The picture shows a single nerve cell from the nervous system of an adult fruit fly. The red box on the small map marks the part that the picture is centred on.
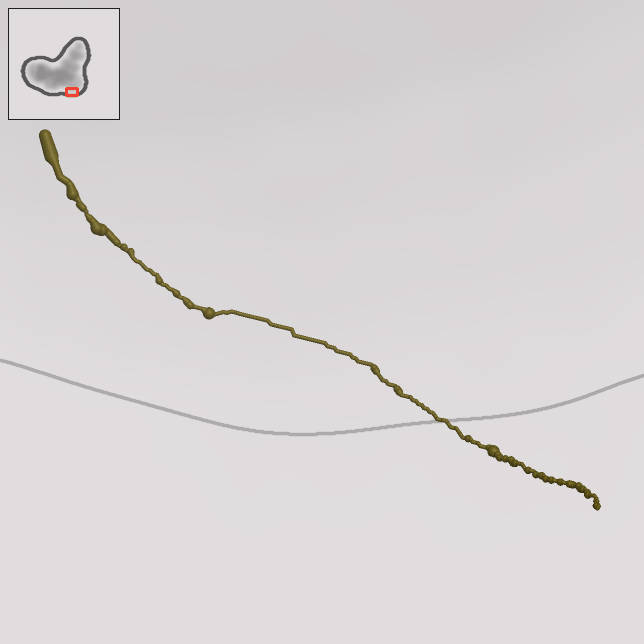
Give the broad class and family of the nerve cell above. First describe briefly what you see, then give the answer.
The drawing shows no cell body. There are a dozen or fewer branch ends. This is a photoreceptor or other optic-lobe sensory neuron. The name of its family is class visual.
